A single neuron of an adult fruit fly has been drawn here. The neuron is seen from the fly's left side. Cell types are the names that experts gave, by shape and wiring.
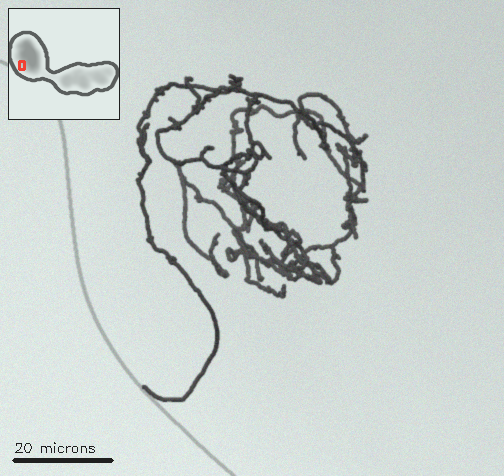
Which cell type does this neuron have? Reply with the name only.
PhG8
